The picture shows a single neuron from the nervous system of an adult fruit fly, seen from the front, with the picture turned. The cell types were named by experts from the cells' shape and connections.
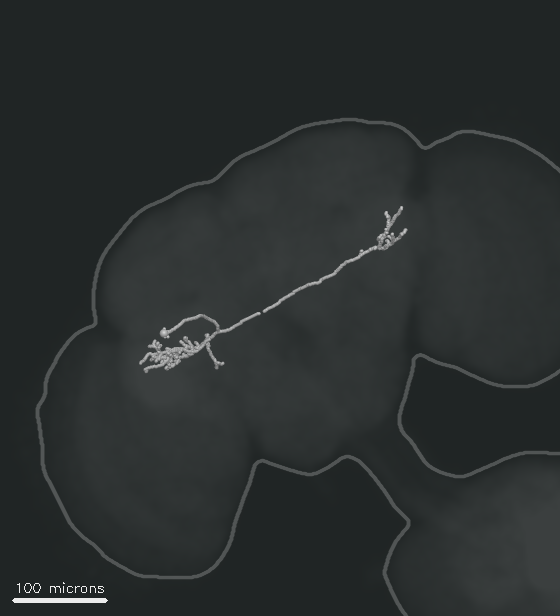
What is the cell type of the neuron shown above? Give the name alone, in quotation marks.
"CB0743"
